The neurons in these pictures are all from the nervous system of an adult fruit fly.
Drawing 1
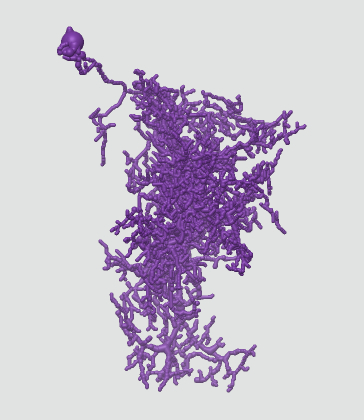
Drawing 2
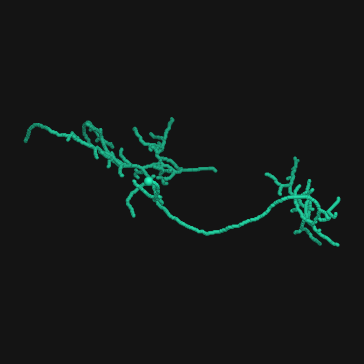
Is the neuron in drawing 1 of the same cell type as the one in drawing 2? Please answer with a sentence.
They are of different cell types.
